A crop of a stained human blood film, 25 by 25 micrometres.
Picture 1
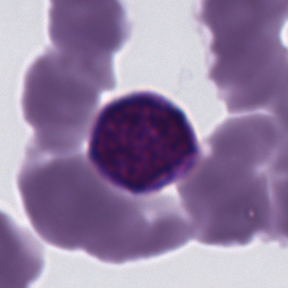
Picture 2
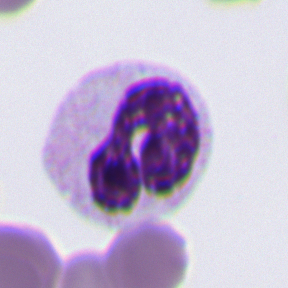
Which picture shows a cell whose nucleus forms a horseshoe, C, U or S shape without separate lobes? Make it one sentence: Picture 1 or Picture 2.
Drawn out into a curved band without separate lobes is the nucleus of the cell in picture 2.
